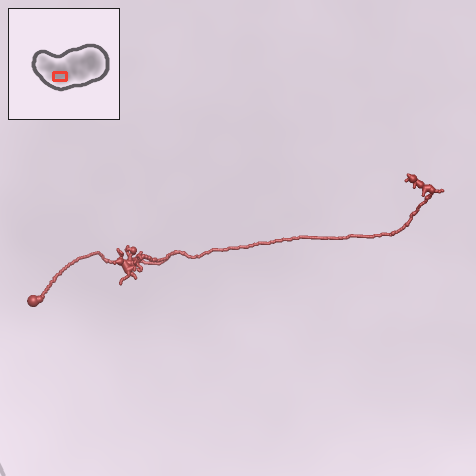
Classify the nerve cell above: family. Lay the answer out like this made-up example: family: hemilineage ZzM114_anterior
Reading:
family: T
